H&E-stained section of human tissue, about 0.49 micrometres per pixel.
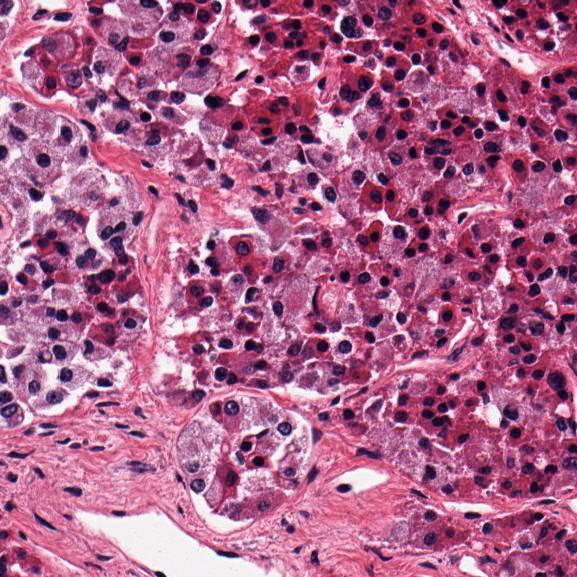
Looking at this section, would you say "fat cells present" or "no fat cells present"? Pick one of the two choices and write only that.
No fat cells present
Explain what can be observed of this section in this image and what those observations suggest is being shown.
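Polygonal cells are packed into nests and cords separated by thin pink fibrous septa. Their nuclei are round, dark and fairly uniform in size. Red-staining cells are most densely crowded in the upper right of the field. Near the bottom centre, a small rounded nest of cells lies isolated within the fibrous tissue. This is pituitary.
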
